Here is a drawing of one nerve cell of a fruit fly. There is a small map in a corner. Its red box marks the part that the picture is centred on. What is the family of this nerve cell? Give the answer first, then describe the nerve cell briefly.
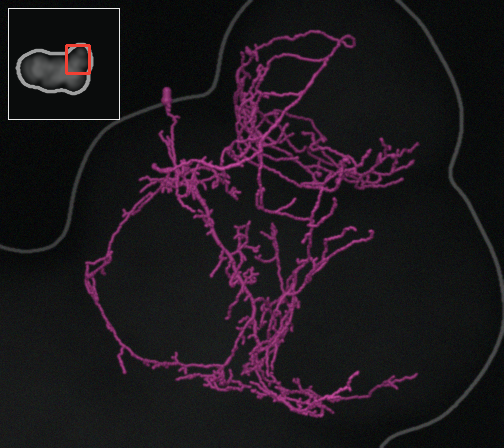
Its family is hemilineage 19A. It is a nerve-cord intrinsic neuron. Dozens of branch ends can be seen. As drawn here it is about as wide as it is tall.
